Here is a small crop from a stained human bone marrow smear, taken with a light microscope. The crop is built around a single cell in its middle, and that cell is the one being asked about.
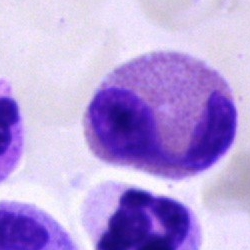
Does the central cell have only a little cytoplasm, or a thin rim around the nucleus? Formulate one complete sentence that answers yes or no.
No, there is abundant cytoplasm around the nucleus.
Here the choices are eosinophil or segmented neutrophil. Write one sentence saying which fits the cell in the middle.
The centered cell in this crop is an eosinophil.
